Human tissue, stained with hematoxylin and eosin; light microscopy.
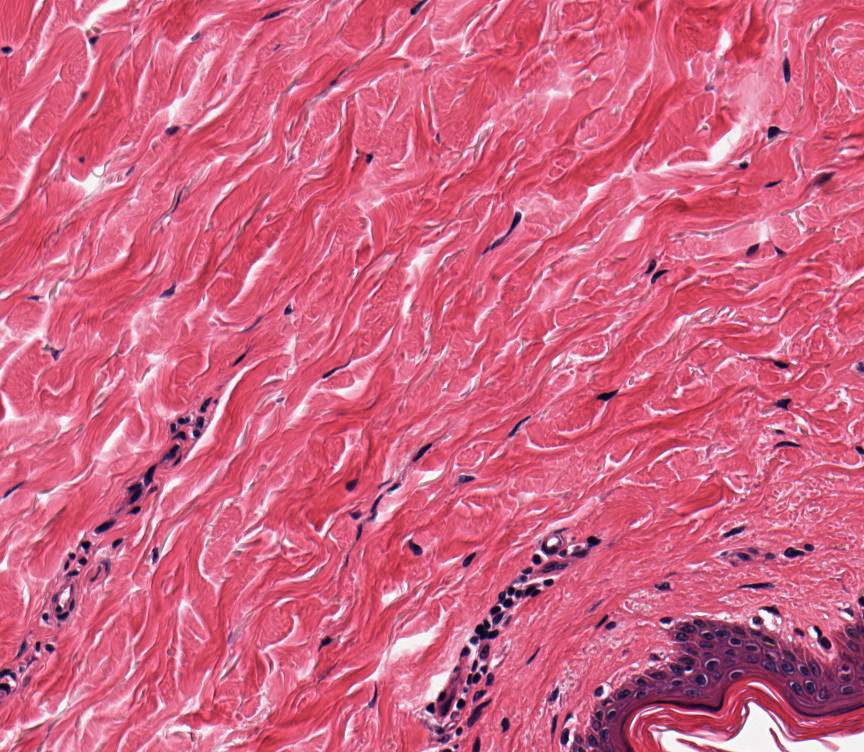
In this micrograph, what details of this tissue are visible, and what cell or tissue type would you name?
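First, dense, strongly eosinophilic collagen bundles fill most of the field, with sparse, dark, spindle-shaped fibroblast nuclei among them. Next, lower right corner: a stratified squamous epithelium with a dark purple basal layer. Last, lower left and lower centre: small clusters of crowded dark nuclei around narrow channels. This is skin of the suprapubic region.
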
